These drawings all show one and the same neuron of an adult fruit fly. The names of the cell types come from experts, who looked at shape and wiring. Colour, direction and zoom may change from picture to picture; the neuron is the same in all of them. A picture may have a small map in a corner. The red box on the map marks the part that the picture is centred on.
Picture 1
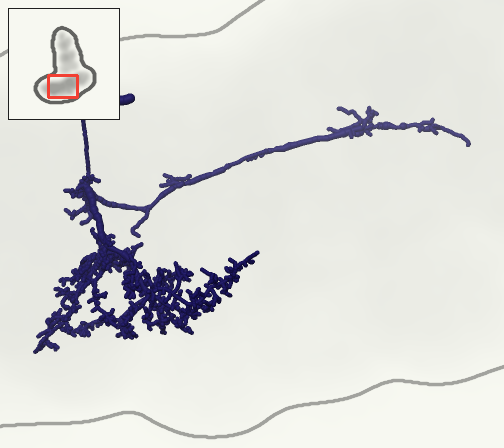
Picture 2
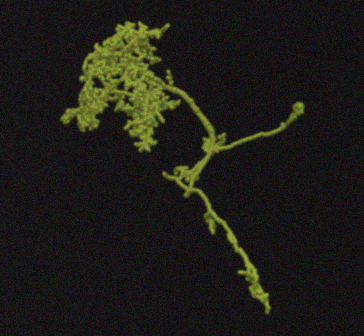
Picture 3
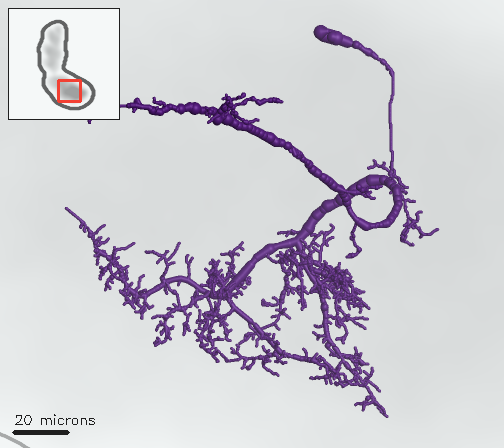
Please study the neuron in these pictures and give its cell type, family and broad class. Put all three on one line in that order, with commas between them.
WED116, hemilineage VLPl&p2_posterior, central-brain intrinsic neuron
